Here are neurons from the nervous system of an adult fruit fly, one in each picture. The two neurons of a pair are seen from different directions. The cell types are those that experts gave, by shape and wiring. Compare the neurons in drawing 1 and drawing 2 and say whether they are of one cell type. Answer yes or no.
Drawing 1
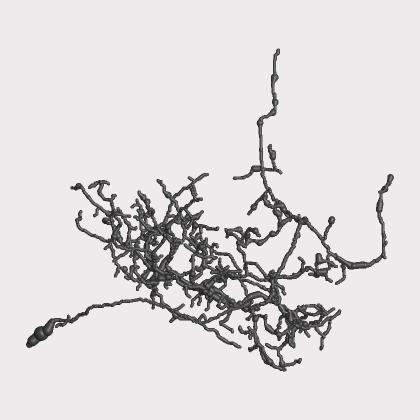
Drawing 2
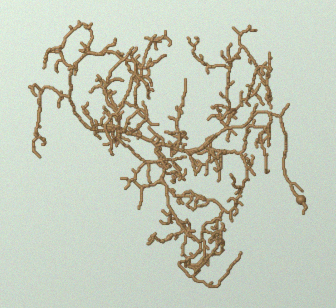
no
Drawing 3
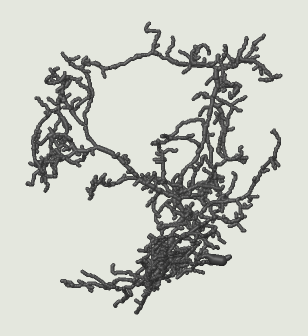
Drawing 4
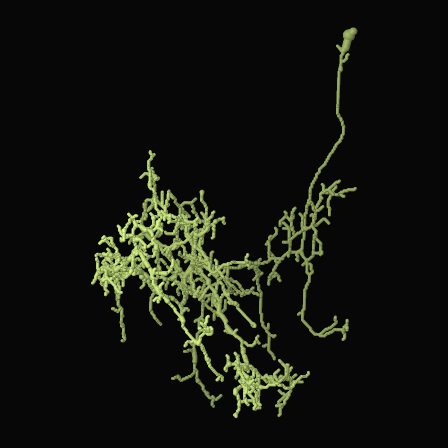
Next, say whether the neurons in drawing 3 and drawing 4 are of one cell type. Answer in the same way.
yes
